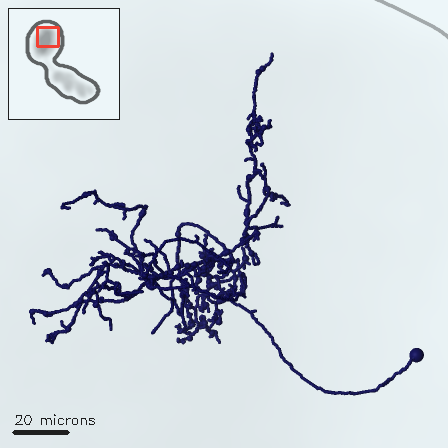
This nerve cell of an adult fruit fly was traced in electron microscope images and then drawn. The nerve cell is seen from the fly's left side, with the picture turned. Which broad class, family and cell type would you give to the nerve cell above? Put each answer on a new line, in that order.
central-brain intrinsic neuron
hemilineage DL1_ventral
CL270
